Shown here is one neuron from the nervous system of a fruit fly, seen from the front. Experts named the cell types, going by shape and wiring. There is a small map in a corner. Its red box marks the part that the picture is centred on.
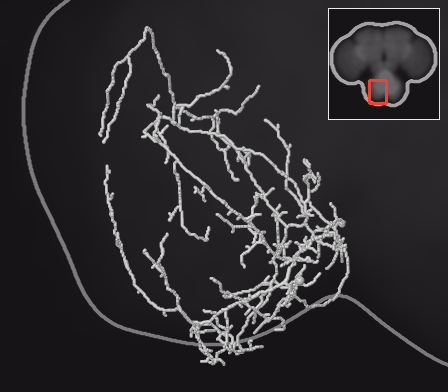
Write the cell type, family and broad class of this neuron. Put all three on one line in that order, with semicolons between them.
IN04B049_c; hemilineage 04B; nerve-cord intrinsic neuron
